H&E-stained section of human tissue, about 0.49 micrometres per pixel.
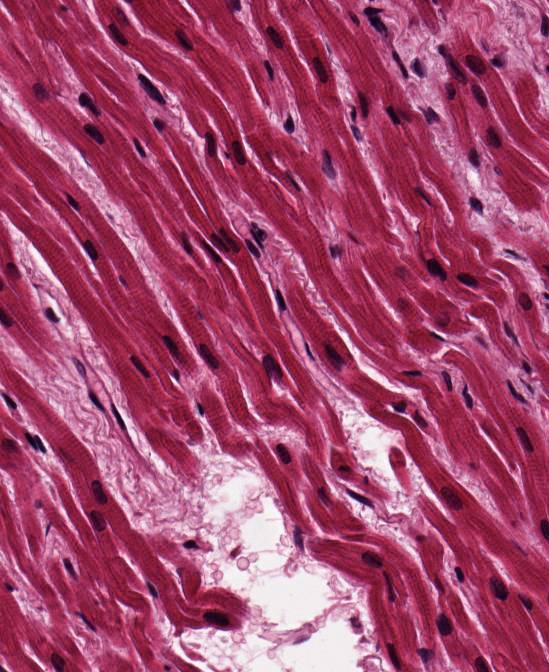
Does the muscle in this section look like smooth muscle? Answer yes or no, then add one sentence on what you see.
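No. The fibre cytoplasm shows fine cross-striations.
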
